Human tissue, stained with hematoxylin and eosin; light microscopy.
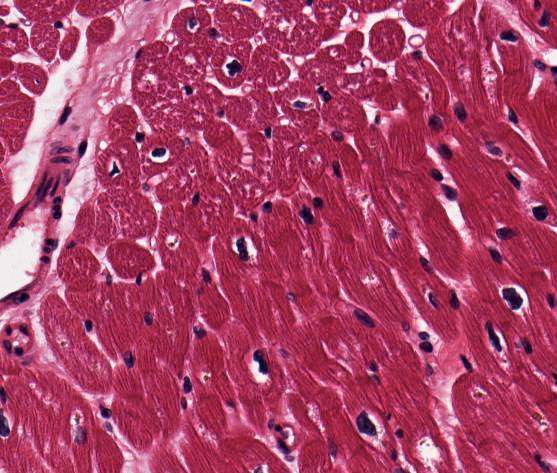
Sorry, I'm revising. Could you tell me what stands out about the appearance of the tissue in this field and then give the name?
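Follow the lengthwise-cut muscle fibres and you will see them branch and join with their neighbours. Their cytoplasm is strongly eosinophilic, with fine lengthwise myofibrillar streaks. At the upper left edge, notice a pale, largely empty cleft running beside a thin-walled small vessel. Look anywhere in the field and you will find no fat cells. This is the left ventricle of the heart.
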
